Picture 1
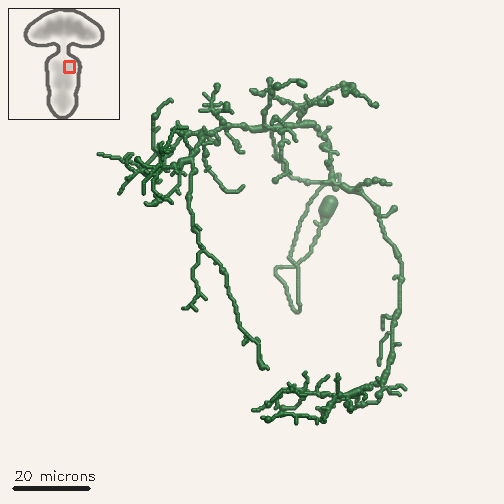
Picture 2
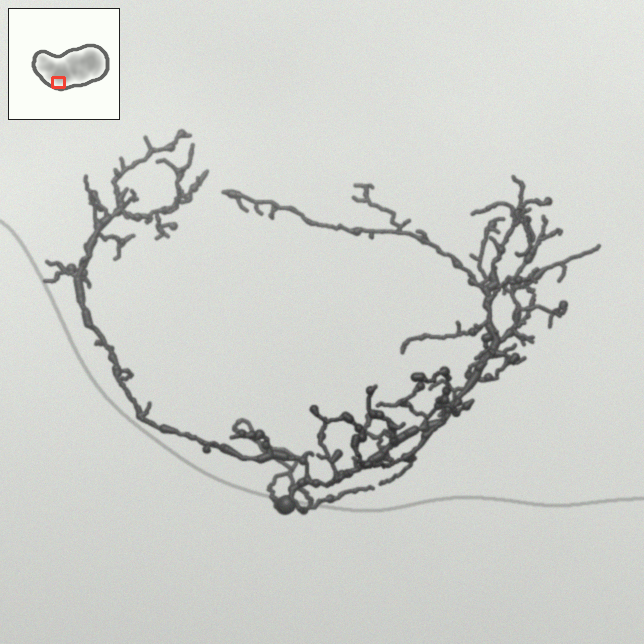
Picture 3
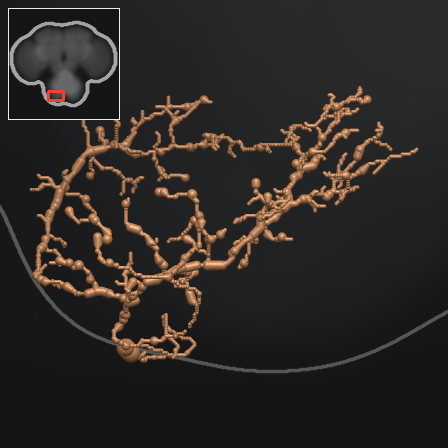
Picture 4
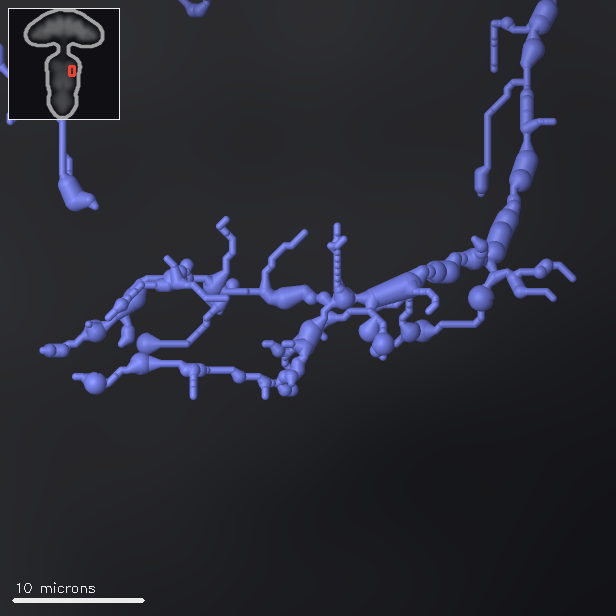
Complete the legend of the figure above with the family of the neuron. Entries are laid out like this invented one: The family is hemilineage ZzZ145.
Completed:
The family is hemilineage 01B.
